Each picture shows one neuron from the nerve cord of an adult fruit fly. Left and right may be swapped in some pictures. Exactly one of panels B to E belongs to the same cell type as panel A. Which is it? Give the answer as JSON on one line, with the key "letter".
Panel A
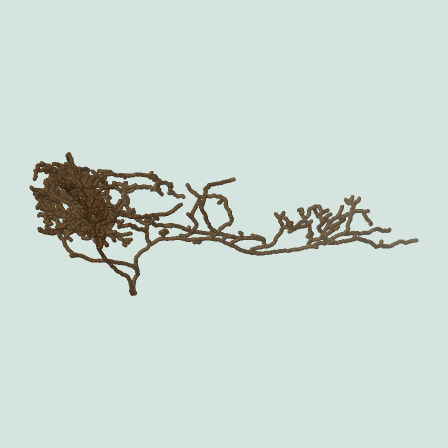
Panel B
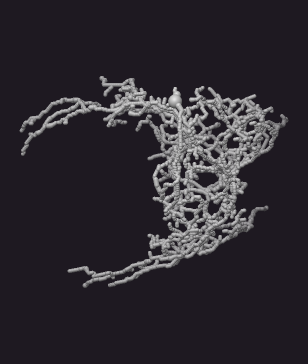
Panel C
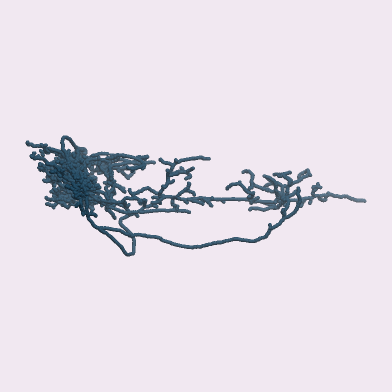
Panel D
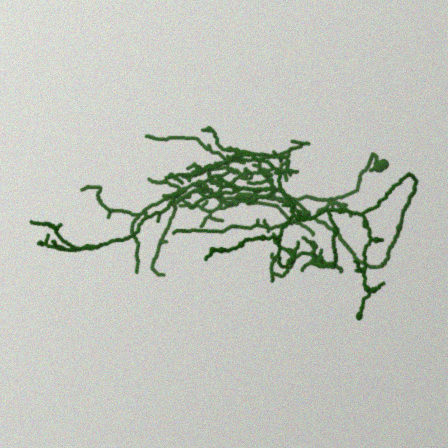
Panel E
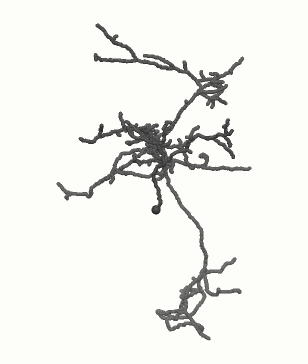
{"letter": "C"}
